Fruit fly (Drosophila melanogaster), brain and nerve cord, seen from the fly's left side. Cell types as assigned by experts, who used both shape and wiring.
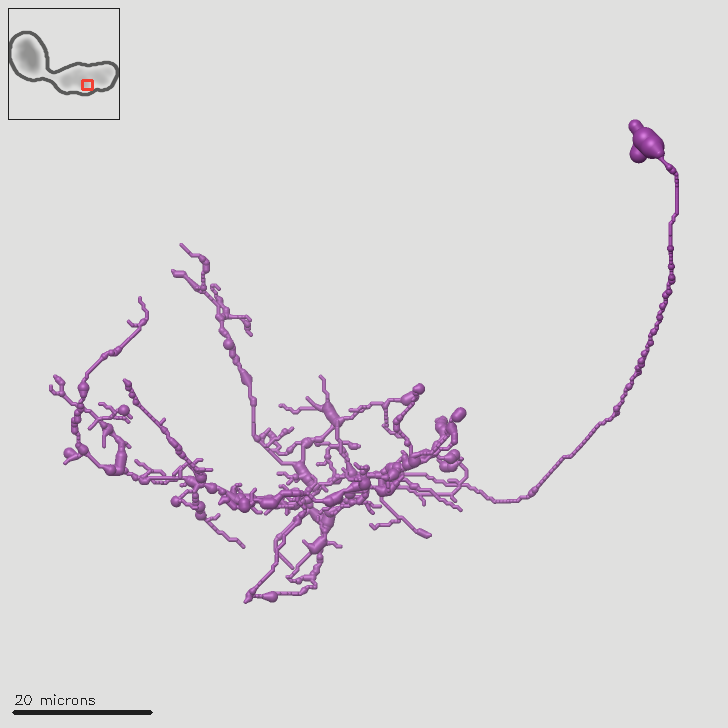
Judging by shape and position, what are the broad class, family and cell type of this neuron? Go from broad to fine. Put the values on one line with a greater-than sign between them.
nerve-cord intrinsic neuron > hemilineage 01B > IN01B039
